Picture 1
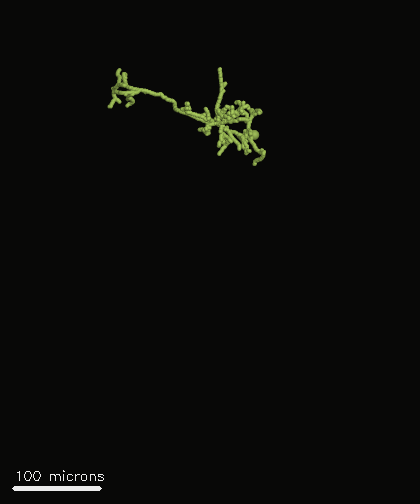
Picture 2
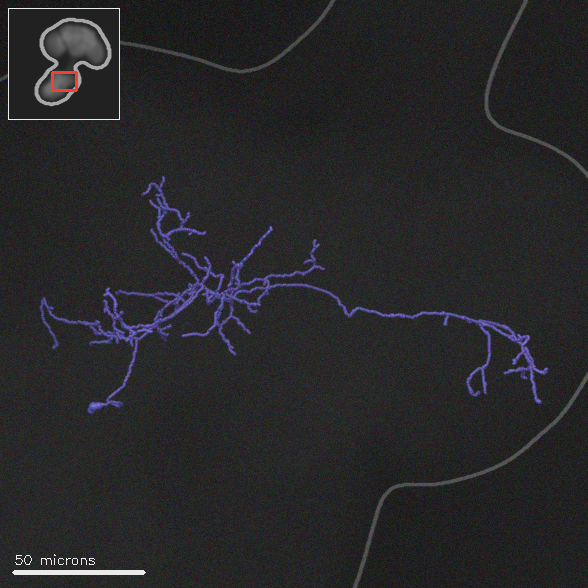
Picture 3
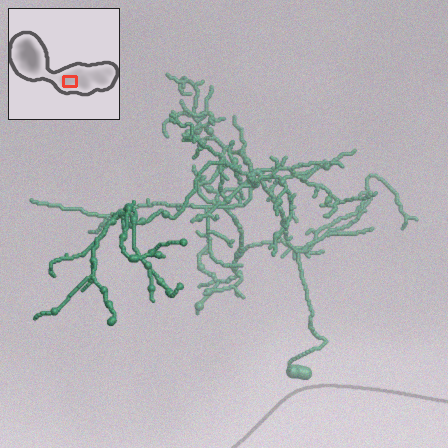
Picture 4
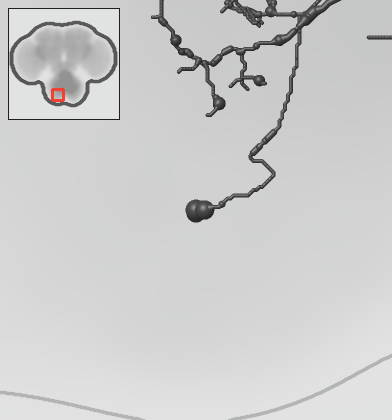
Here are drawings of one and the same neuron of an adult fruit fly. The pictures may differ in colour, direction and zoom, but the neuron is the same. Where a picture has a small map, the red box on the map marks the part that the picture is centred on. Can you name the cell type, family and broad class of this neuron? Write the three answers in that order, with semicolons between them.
IN12B070; hemilineage 12B; nerve-cord intrinsic neuron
